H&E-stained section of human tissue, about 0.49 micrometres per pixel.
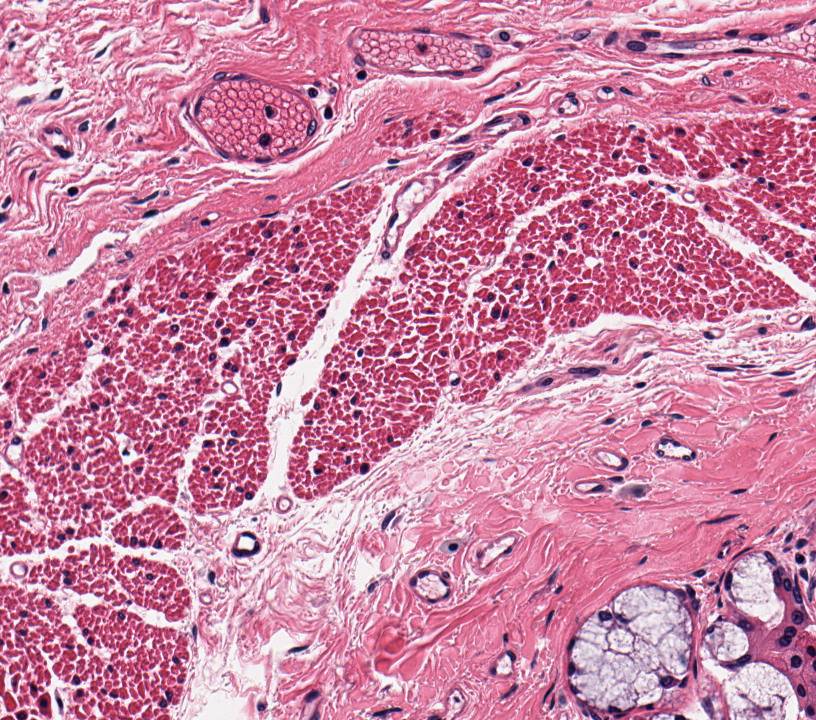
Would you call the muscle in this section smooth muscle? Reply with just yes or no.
Yes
